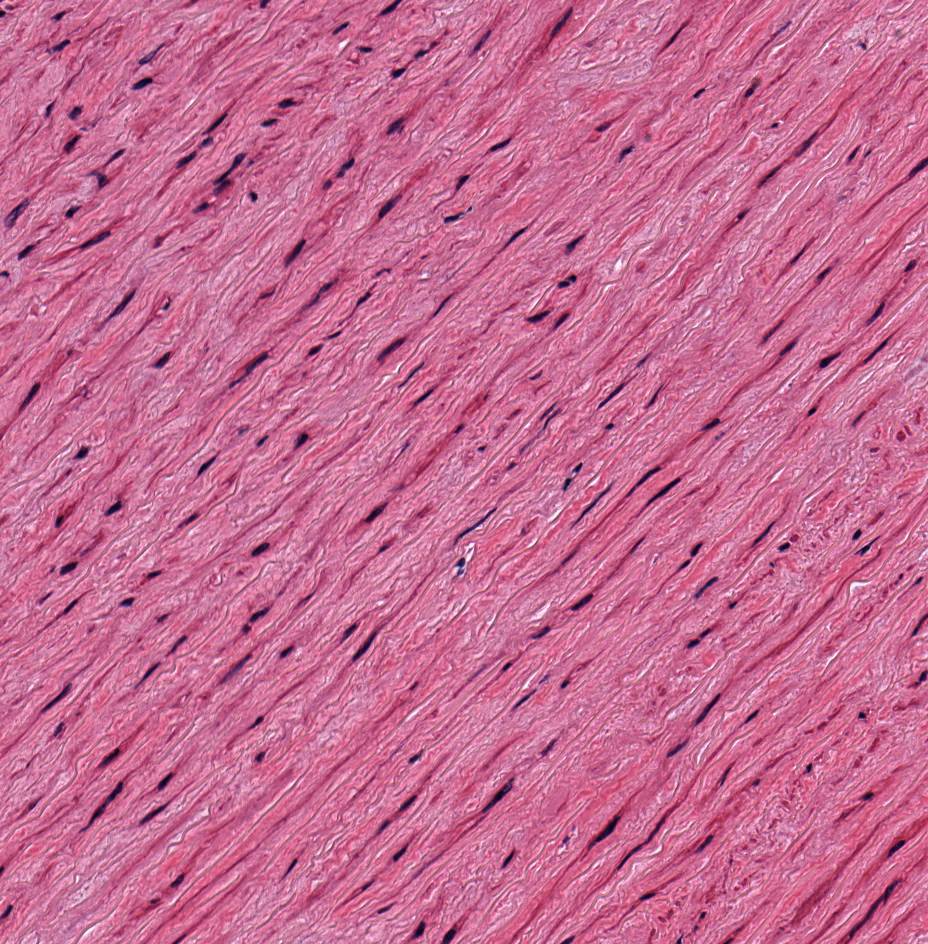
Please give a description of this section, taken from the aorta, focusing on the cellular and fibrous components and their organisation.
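You'll notice the fibres here are pink and wavy, lying parallel to each other on a diagonal across the field. There aren't many cells, and their nuclei are thin, elongated and dark. Each nucleus sits on its own between fibres, its long axis following the fibre direction.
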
